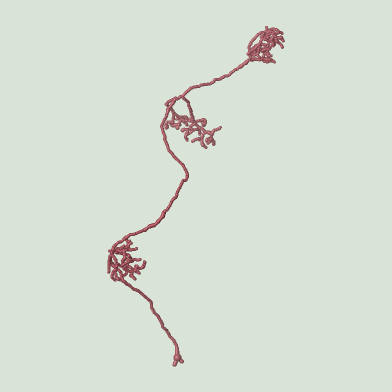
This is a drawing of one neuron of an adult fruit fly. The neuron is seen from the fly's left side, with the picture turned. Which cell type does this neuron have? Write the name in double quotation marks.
"PFNd"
